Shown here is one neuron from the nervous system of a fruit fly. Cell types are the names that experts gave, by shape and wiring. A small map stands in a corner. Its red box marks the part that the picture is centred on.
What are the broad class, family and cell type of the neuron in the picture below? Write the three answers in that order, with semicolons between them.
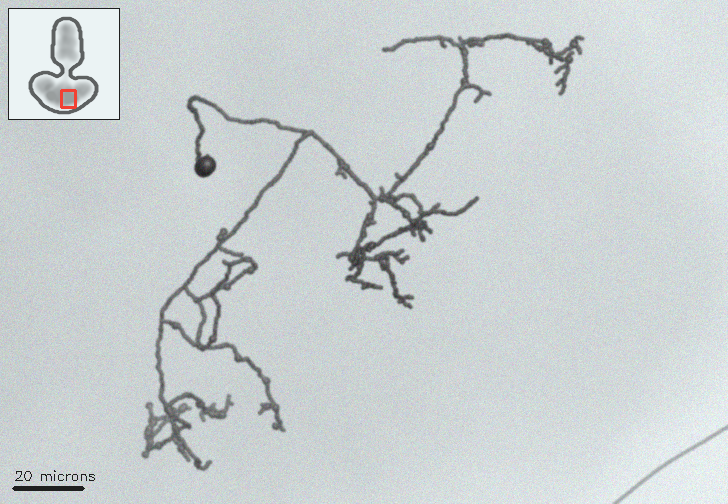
central-brain intrinsic neuron; hemilineage DM3_dorso_lateral; SMP326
